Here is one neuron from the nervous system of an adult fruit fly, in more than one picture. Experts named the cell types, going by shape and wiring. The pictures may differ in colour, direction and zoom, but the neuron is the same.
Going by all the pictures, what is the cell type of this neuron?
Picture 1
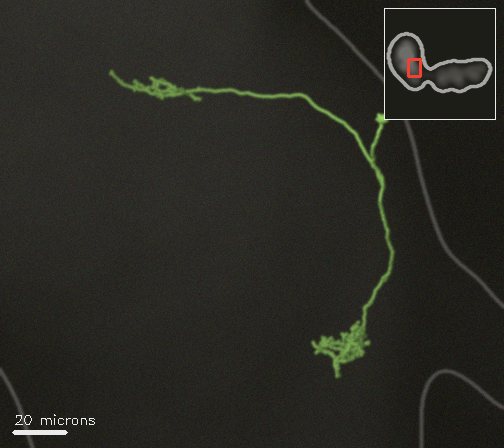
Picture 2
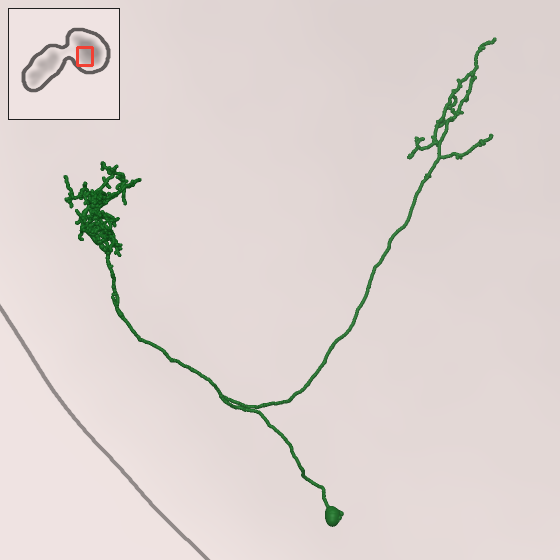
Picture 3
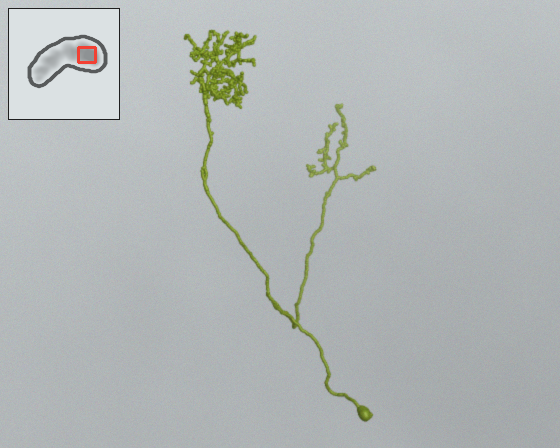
LPC1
